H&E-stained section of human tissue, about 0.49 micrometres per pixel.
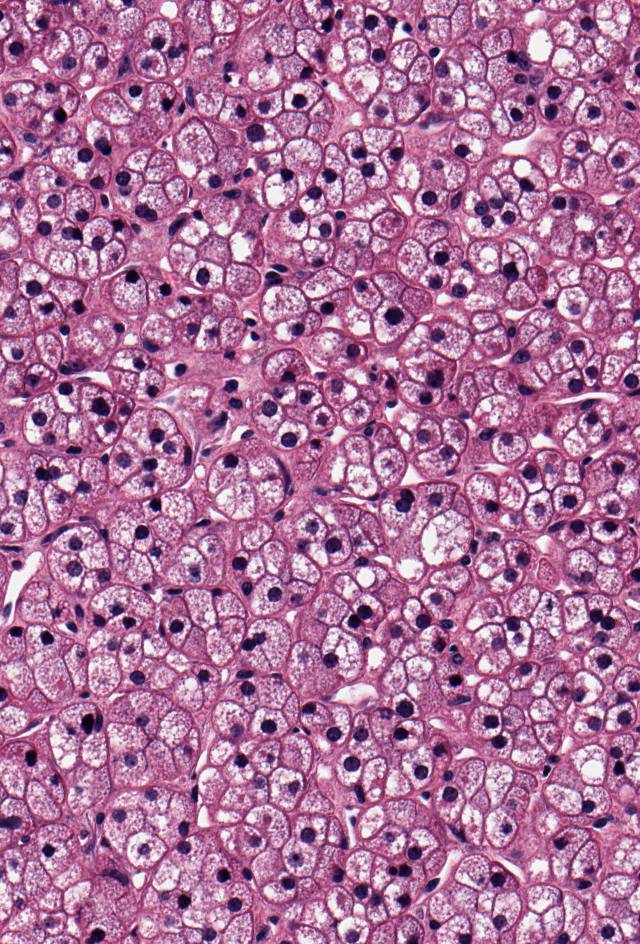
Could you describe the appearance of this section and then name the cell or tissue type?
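Throughout the field, cells are grouped in small rounded nests of a few cells each, separated by thin partitions. The cells have abundant pale pink cytoplasm filled with many small clear vacuoles, giving a foamy look. Sharp pink cell borders outline polygonal cells, and the nuclei are much the same in size and shape throughout. This section is adrenal gland.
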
